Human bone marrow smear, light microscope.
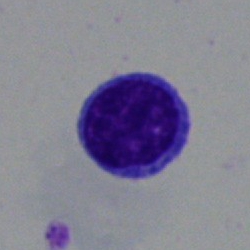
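Lymphocyte in a stained human bone marrow smear. The cell has a round, smooth outline, and its cytoplasm forms only a thin blue rim around the nucleus, whose chromatin is dense and stains dark purple.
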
